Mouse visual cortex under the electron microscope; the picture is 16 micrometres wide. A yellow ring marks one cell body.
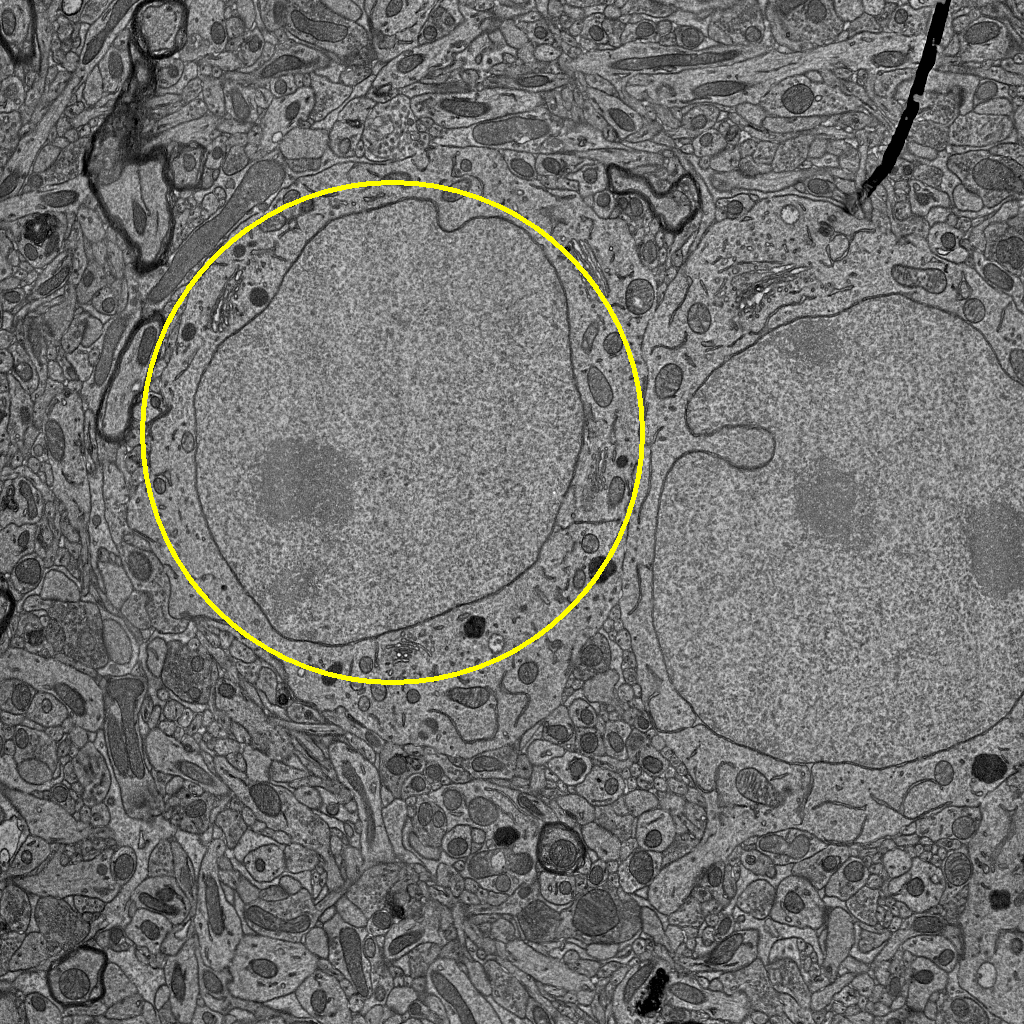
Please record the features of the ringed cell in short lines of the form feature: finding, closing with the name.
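Nucleus: large, roughly round, outline whole in this plane.
Envelope: mostly smooth, one shallow indentation at the top.
Golgi: small stacks of flattened cisternae at several points around the nucleus.
Neighbour: another cell body, large pale nucleus, close by on the right.
Name: excitatory neuron.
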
